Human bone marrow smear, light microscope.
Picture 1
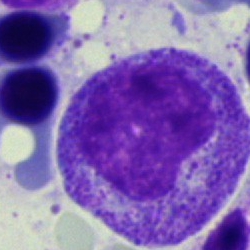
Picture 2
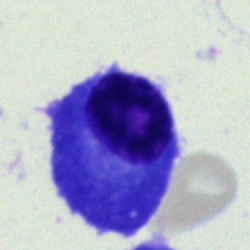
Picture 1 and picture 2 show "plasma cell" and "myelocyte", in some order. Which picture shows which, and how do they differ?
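Myelocyte: picture 1. Plasma cell: picture 2. Myelocyte outline round and smooth; plasma cell outline irregular, with small ragged projections along the edge. Plasma cell cytoplasm deep, intense blue and abundant, taking up more of the cell than the nucleus, with no distinct granules.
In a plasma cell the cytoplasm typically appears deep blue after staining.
Plasma cell nucleus off-centre, toward the top; chromatin dense, dark purple.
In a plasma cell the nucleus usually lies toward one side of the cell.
Myelocyte cytoplasm without vacuoles. Two smaller cells with very dark round nuclei lie left of the myelocyte; its right edge reaches the right border of the picture.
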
